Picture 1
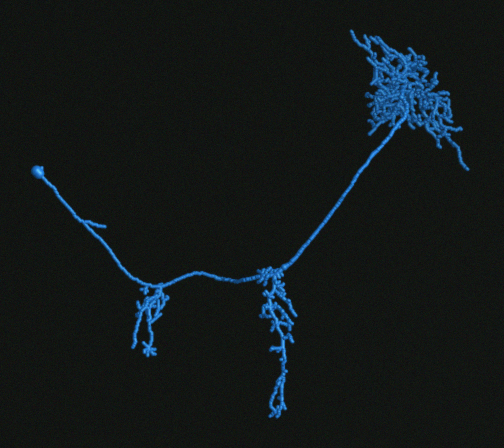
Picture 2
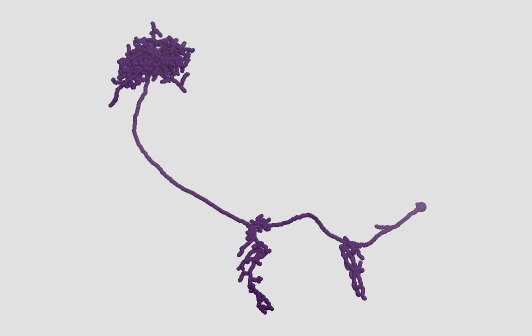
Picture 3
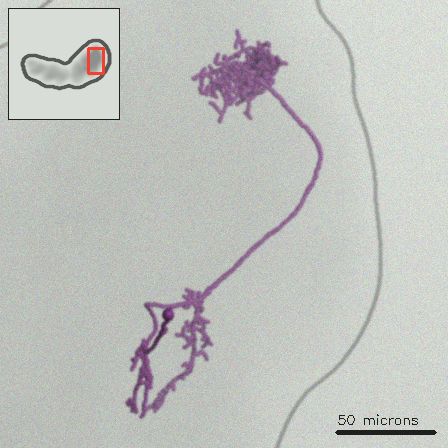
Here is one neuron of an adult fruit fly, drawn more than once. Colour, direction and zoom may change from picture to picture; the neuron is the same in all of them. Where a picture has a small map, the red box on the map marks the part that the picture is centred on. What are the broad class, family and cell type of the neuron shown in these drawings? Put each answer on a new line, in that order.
central-brain intrinsic neuron
hemilineage CREa1_ventral
mAL_m8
